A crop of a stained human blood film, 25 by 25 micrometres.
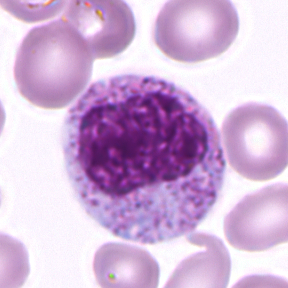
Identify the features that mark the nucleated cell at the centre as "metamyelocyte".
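The kidney-shaped nucleus, with only a shallow indentation along its lower side, goes with a metamyelocyte.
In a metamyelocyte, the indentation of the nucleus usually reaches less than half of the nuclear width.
Coarse chromatin is clumped into dark purple strands. Fine purple granules lie scattered throughout the pale lilac-grey cytoplasm.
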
